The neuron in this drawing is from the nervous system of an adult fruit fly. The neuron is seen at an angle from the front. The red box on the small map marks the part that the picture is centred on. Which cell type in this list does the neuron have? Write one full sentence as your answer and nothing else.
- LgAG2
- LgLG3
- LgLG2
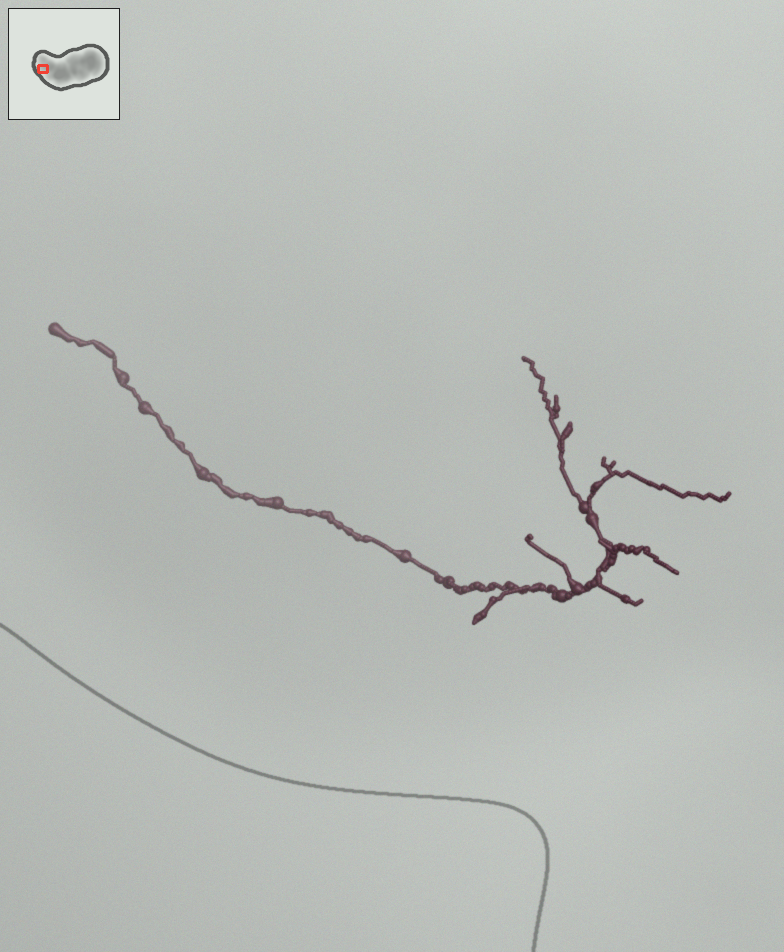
The type assigned to this neuron is LgLG3.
